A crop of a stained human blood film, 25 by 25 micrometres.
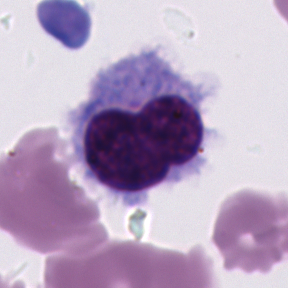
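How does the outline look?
Irregular and ragged rather than smooth, with fine hair-like projections fringing the cytoplasmic edge.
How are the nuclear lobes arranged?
Two lobes lie along a line from lower left to upper right, and the chromatin stains dense dark purple.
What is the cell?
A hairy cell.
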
